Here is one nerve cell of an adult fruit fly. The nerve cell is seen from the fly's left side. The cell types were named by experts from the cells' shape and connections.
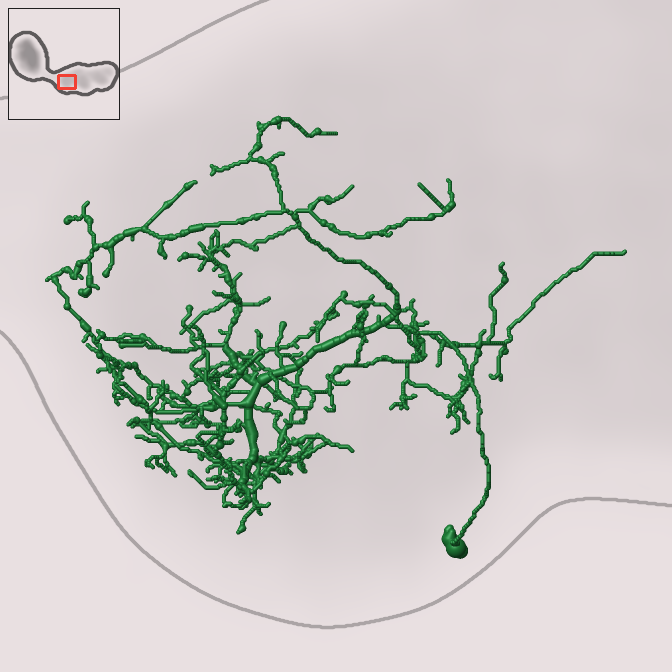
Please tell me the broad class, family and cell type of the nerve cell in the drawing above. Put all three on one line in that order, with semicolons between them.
nerve-cord intrinsic neuron; hemilineage 04B; IN04B013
